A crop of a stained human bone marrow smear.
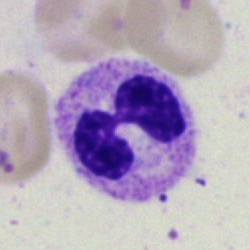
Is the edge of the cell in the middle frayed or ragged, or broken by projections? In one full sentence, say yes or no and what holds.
No, by its outline the cell is smooth and even.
